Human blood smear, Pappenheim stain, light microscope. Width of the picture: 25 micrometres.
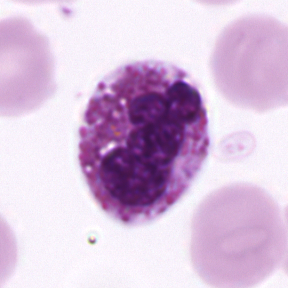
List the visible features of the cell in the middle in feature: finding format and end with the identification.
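Chromatin: dense, dark purple
Granules: coarse, round, reddish, filling the cytoplasm
Cytoplasm: moderate rim around the nucleus, widest on the left
Surface: smooth, no projections
Size: about 15 by 11 micrometres
Name: eosinophil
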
